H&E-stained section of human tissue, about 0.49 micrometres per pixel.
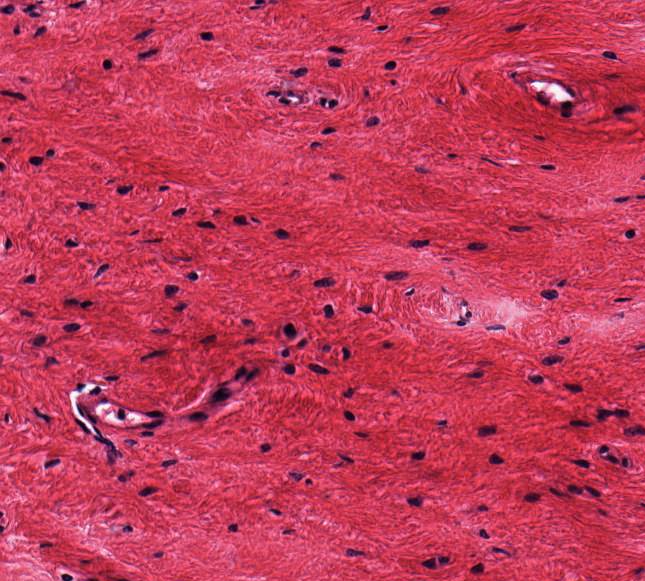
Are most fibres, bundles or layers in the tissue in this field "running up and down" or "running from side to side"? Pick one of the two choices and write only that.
Running from side to side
